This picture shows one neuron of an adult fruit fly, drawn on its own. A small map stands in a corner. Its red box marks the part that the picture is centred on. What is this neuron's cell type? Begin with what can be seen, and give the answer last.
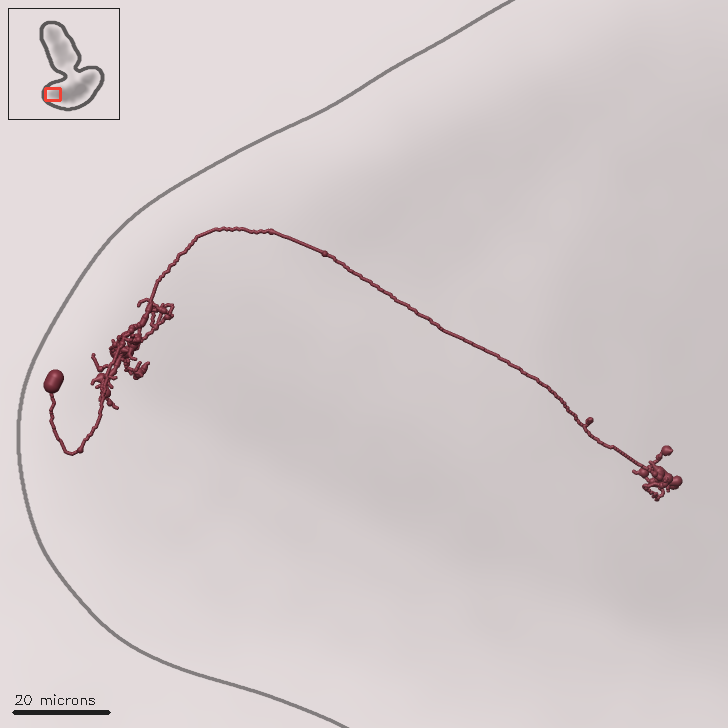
It is in the brain and does not reach the nerve cord. The cell body is on the left of the picture. By the scale bar it is about 130 microns wide in this view. It is an optic-lobe intrinsic neuron. Its cell type is Tm5b.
